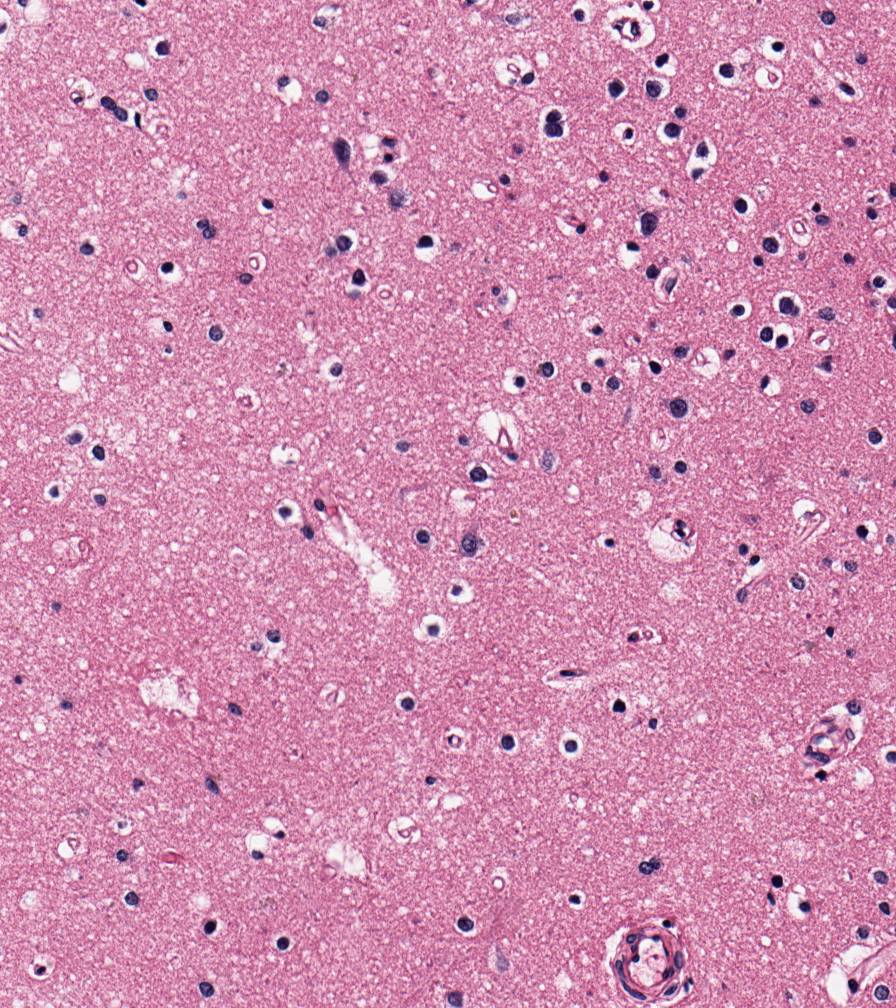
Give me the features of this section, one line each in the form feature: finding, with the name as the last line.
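Matrix: finely granular, pink, fibrillary, across the whole field
Organisation: scattered cells, no organised units
Cell density: nuclei more crowded upper right than lower left
Nuclei: mostly small, round, dark
Haloes: clear, perinuclear, around many nuclei
Fat cells: none seen
Identification: cerebral cortex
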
